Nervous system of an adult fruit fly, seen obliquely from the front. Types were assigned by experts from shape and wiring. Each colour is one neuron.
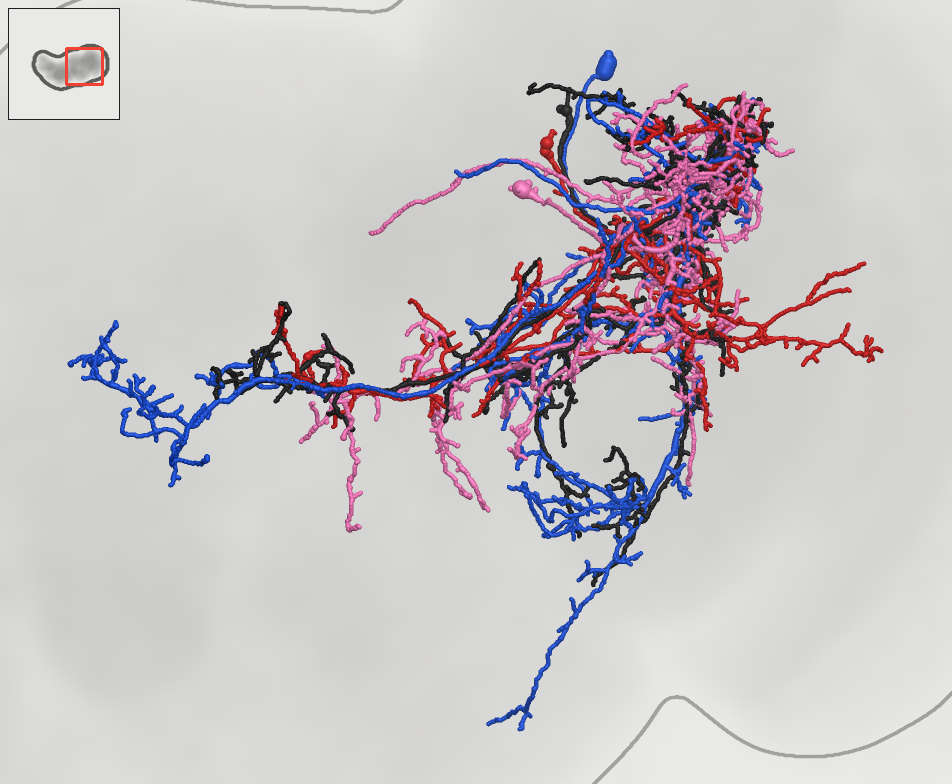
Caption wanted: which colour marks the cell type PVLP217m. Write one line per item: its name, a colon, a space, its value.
colour: black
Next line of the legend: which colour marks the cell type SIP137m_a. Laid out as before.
colour: pink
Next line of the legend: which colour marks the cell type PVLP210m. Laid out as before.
colour: red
